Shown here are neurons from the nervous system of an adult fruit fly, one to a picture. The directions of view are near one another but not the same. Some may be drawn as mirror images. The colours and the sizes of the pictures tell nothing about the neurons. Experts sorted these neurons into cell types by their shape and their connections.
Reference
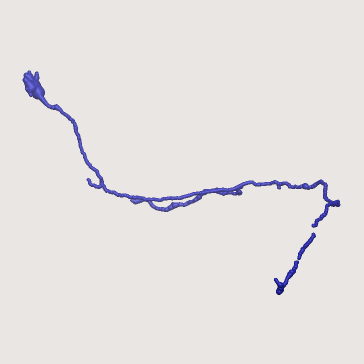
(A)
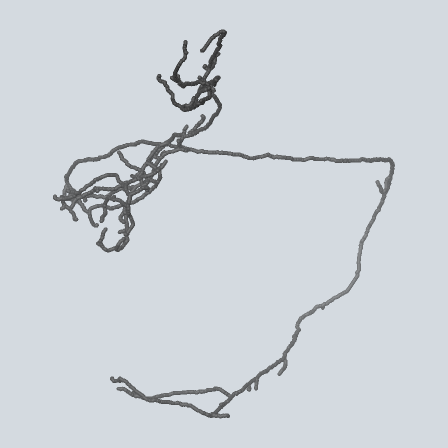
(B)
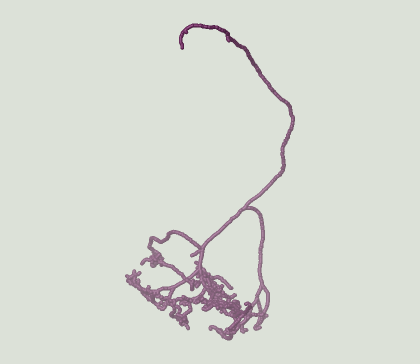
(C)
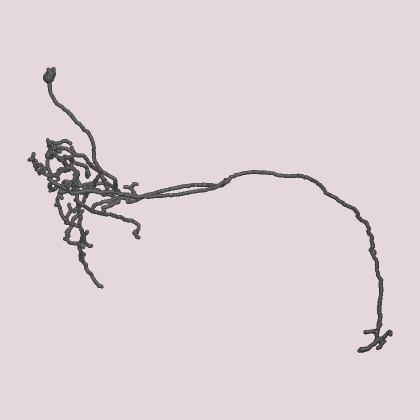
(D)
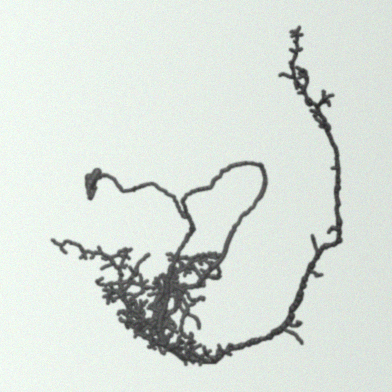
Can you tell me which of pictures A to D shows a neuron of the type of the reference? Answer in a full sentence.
Picture C is of the same cell type.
